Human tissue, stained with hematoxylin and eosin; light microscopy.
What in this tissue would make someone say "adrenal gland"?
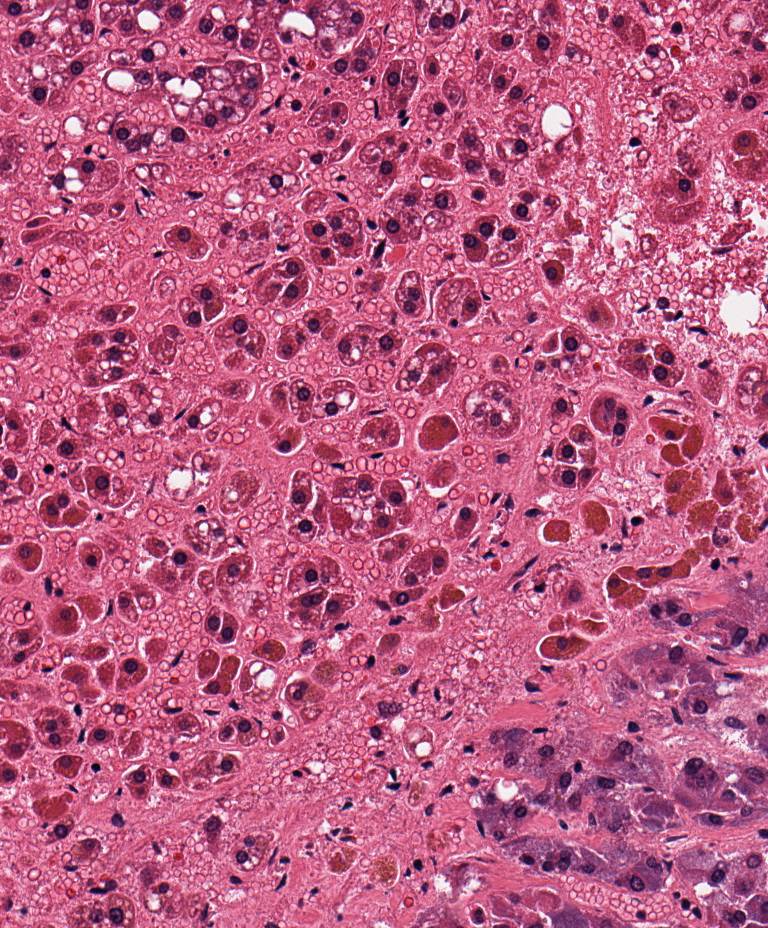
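Adrenal gland. Large polygonal cells in small nests and clusters across most of the field. Many cells bubbly: cytoplasm packed with numerous small clear round vacuoles. Nuclei round, each with a prominent dark nucleolus; some cells hold two nuclei.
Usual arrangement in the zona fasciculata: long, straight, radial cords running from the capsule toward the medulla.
Not so here: nests and clusters, not long straight cords.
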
